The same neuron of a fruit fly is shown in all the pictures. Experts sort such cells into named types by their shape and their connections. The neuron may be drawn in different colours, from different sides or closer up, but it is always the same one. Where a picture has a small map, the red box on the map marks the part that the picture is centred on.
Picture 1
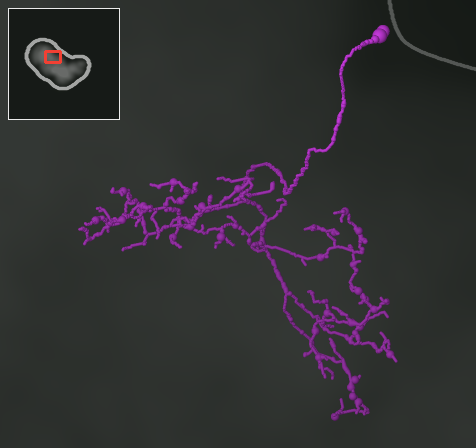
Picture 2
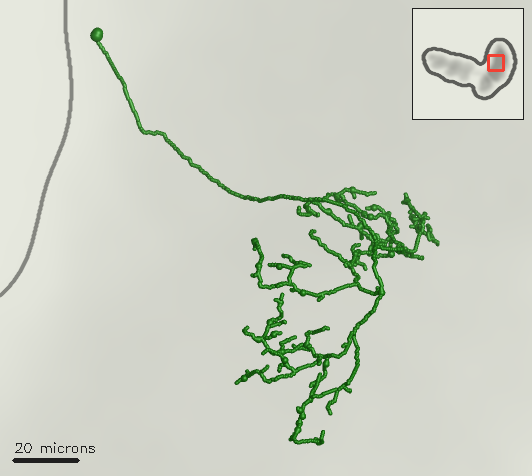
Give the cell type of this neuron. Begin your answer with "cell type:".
cell type: FB6J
